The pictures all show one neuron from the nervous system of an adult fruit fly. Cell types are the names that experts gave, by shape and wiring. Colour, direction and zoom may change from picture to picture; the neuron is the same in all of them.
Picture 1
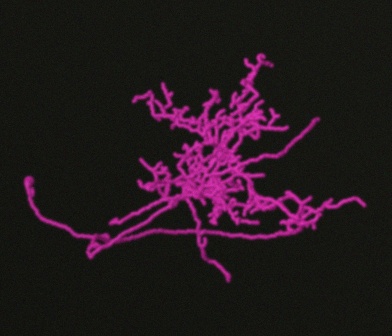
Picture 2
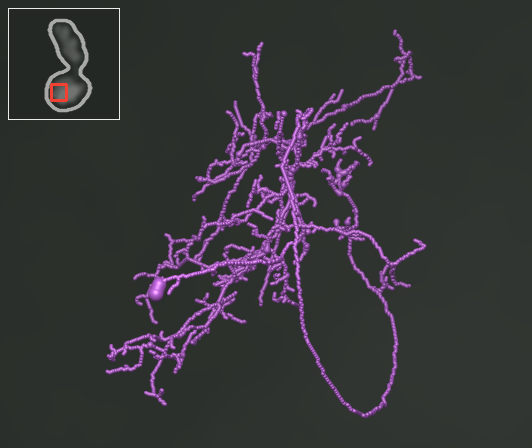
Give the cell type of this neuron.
CL104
